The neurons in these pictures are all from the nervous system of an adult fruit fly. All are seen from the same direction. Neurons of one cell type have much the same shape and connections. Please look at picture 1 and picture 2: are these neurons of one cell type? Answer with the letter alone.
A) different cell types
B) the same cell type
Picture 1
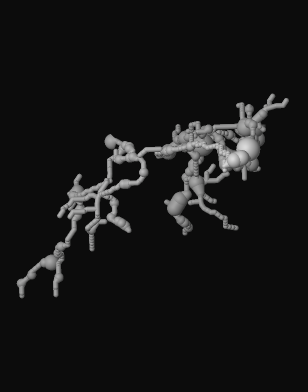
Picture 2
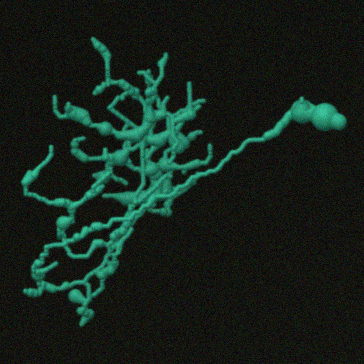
B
